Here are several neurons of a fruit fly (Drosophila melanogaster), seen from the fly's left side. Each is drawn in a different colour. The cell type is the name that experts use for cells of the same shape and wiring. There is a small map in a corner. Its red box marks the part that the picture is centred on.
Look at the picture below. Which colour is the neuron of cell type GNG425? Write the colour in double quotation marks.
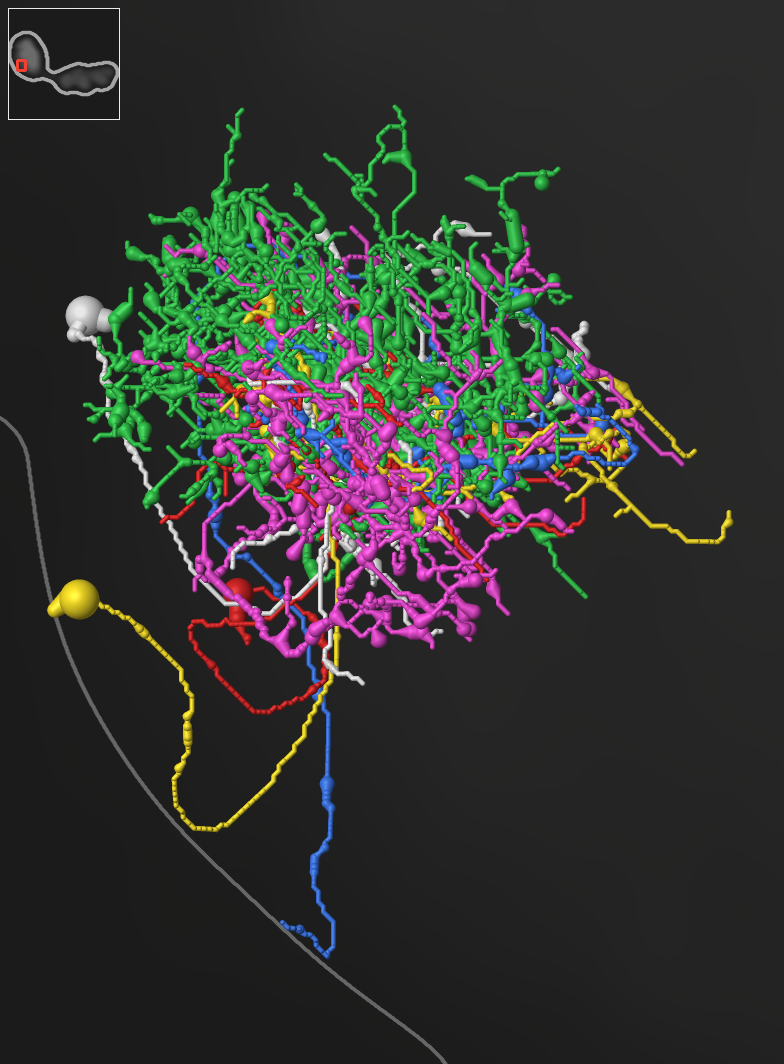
"yellow"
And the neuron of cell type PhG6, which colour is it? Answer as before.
"blue"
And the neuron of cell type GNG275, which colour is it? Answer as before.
"white"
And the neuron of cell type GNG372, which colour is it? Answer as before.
"red"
